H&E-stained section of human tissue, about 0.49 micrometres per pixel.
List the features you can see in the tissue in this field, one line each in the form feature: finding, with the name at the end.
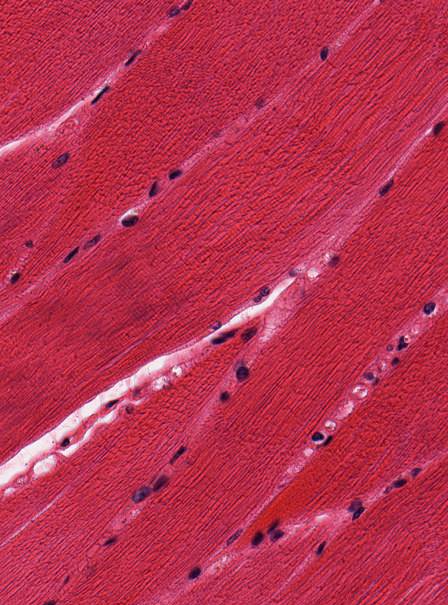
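Cytoplasm: deep, strongly eosinophilic pink-red
Fine lines: lengthwise, parallel to the fibre axis
Nuclei, where: along the fibre edges, not the centres
Nuclei, shape: small, dark, elongated, long axes with the fibres
Name: skeletal muscle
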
